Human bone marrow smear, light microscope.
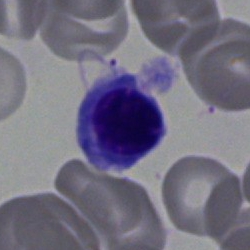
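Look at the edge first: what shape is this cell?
Roughly round, with a slightly uneven edge.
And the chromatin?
Dense, stained dark purple.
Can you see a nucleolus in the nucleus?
No, none can be seen.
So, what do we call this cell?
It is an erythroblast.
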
